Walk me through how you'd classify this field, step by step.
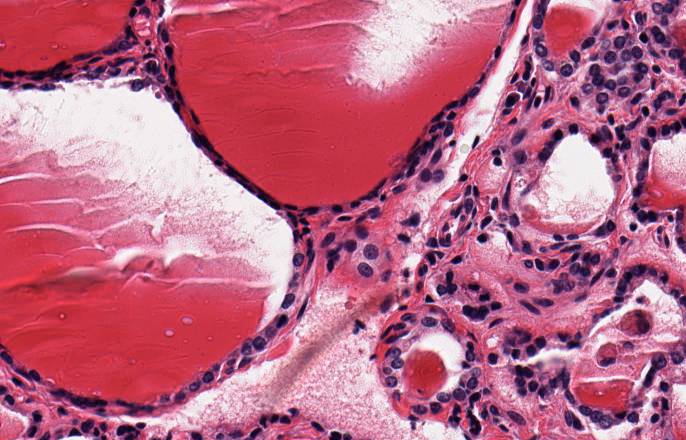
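This is thyroid follicle. Notice a few very large follicles on the left and upper centre, and many much smaller ones on the right.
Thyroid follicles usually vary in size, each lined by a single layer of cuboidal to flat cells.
The large ones have flattened cells with elongated dark nuclei; the small ones, cuboidal cells with round nuclei, and some contain a little colloid.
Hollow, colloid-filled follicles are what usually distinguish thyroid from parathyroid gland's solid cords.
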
